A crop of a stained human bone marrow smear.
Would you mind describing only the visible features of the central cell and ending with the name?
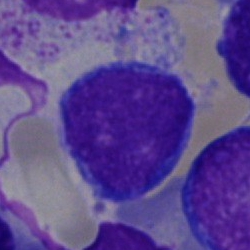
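First, the nucleus: a single mass without any indentation, filling nearly the whole cell. Only a very thin rim of deep blue cytoplasm borders it. The chromatin is finely textured and evenly stained, with no coarse dark clumps, and a few small paler spots are scattered within the nucleus. I'm looking at a blast.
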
